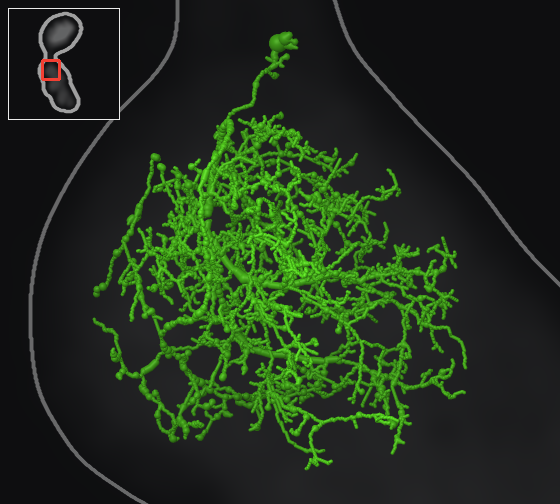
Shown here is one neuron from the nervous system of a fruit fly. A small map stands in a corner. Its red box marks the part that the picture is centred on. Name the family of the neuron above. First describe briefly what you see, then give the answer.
Its cell body lies at the top of the picture. The picture shows more than a hundred branch ends. It is a nerve-cord intrinsic neuron. The family is hemilineage 09A.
